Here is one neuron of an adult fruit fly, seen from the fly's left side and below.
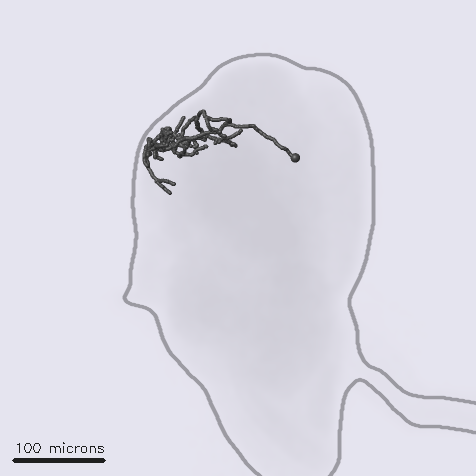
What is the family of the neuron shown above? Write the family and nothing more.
hemilineage DM6_dorso_lateral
